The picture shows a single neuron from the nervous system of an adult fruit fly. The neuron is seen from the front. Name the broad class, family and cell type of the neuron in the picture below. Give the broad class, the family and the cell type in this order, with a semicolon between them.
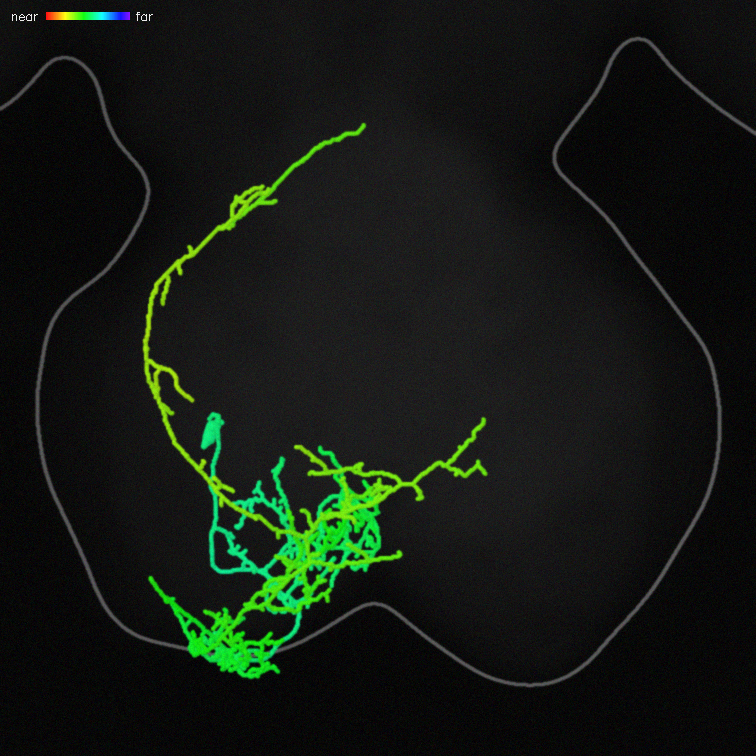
nerve-cord intrinsic neuron; hemilineage 19A; IN19A042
